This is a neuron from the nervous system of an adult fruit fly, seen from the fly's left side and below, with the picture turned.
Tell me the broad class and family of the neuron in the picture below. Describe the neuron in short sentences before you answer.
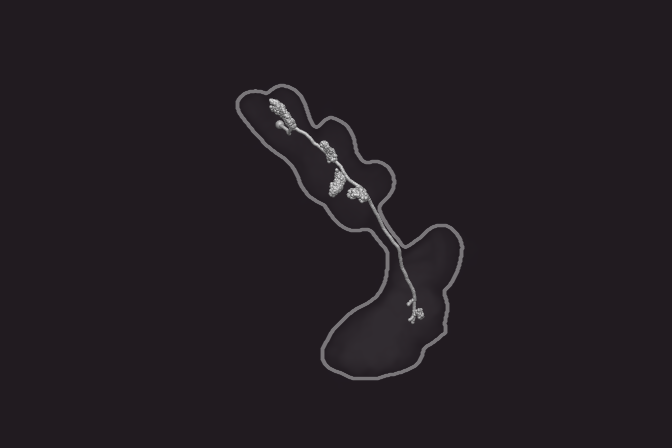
The cell body can be seen at the top of the picture. As drawn here it is taller than it is wide. It is an ascending neuron. The family is AN13B.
